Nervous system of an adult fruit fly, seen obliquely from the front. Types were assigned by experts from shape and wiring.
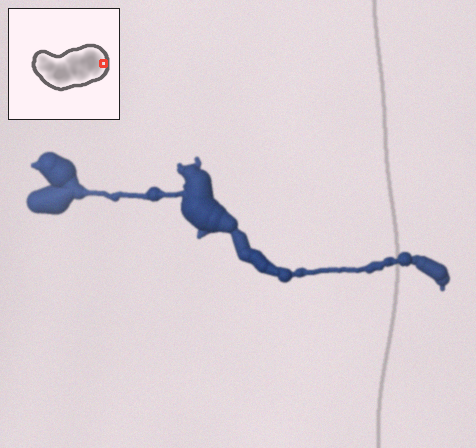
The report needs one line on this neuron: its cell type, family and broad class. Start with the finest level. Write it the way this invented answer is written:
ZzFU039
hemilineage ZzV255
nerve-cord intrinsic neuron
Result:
L1
L
optic-lobe intrinsic neuron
